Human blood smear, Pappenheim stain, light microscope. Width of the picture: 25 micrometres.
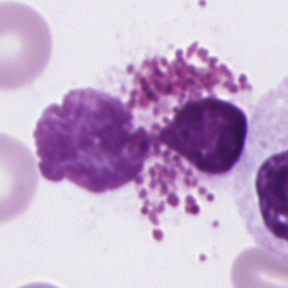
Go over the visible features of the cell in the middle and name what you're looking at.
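Two nuclear lobes, one on the left and one on the right, are joined by a narrow middle part. The left lobe is the larger of the two and has a more ragged edge than the right. Coarse, round, reddish-purple granules gather mostly above and below the narrow joining part. This cell is an eosinophil.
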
